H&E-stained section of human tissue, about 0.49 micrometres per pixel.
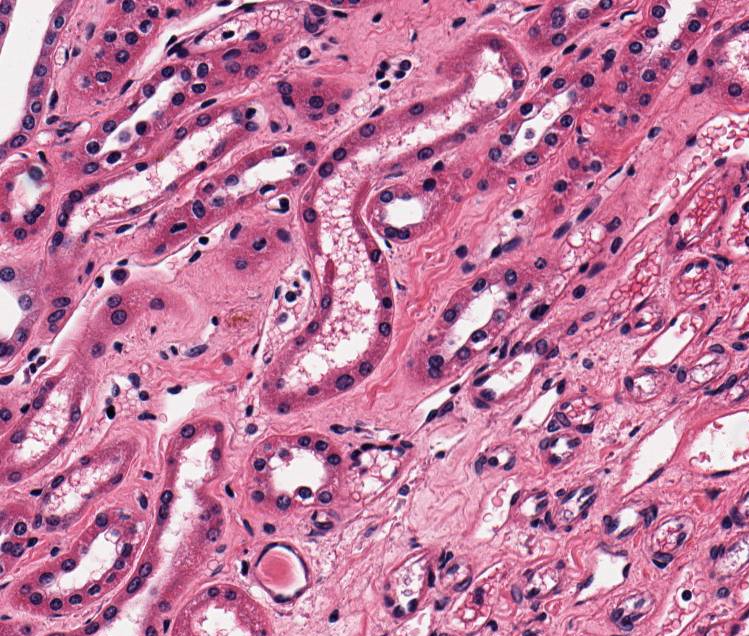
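Renal medulla: closely packed tubules, cut lengthwise and obliquely, mostly running diagonally. A single layer of cuboidal cells with round nuclei and pink cytoplasm lines them. Left and centre, many cells look foamy, cytoplasm full of fine clear vacuoles. Lower right, the tubular units get smaller and more crowded, with darker, denser nuclei than on the left.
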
